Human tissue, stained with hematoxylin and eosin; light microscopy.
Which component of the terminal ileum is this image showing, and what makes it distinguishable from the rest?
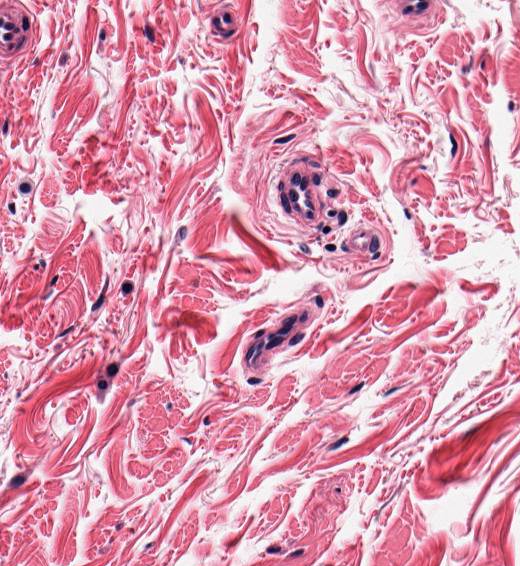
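Here we have dense connective tissue. Its fibre bundles are cut every which way, some lengthwise, some obliquely and some across, and narrow white clefts separate them throughout.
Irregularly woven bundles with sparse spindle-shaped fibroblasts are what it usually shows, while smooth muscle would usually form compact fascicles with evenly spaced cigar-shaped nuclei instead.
Between the bundles you'll find only sparse, small, dark oval or spindle-shaped nuclei, and there's no epithelium or fat anywhere.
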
